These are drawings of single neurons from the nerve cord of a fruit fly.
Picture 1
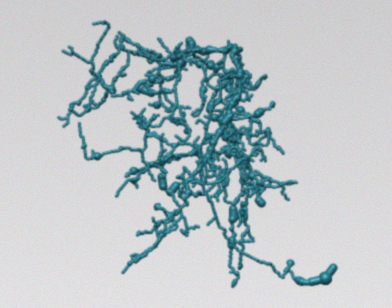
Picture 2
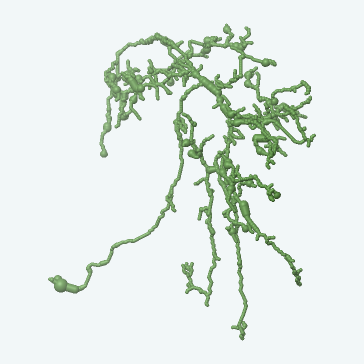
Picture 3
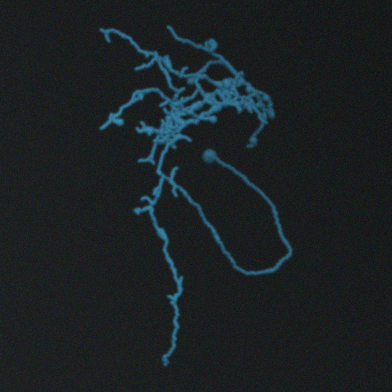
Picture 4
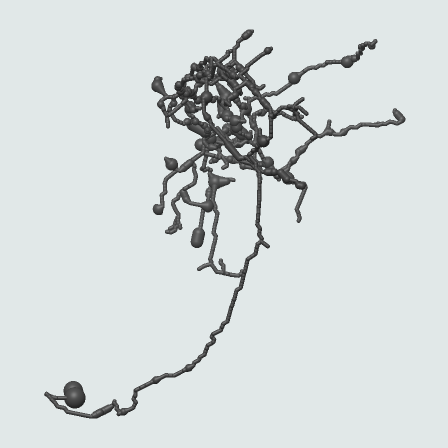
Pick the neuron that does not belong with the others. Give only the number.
2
